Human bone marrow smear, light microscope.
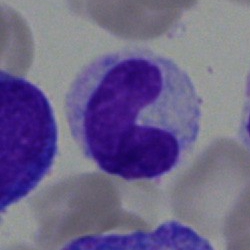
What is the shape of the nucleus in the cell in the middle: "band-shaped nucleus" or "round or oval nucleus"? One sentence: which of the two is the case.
In this cell, the nucleus is a bent band with no separate lobes.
